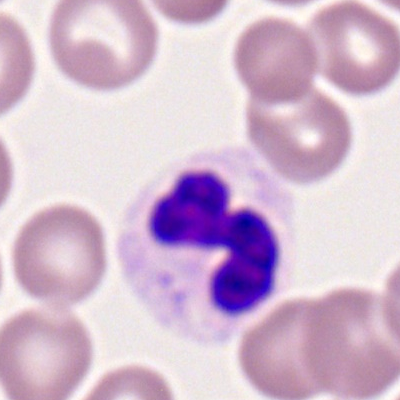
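Segmented neutrophil in a stained human blood smear. No nucleoli are visible in the nucleus. The cytoplasm is plentiful and pale pinkish-lilac, and contains fine, faint lilac granules rather than large, coarse ones. No vacuoles are present in the cytoplasm.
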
